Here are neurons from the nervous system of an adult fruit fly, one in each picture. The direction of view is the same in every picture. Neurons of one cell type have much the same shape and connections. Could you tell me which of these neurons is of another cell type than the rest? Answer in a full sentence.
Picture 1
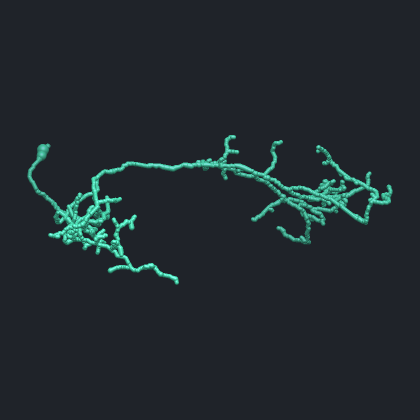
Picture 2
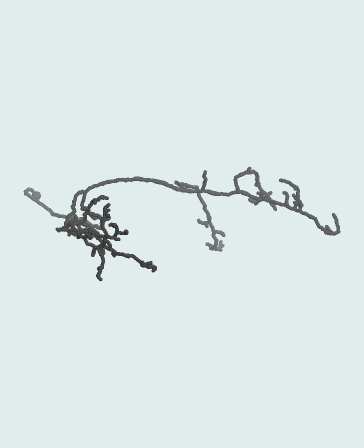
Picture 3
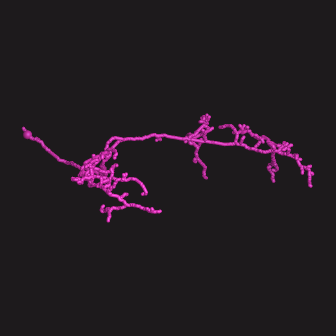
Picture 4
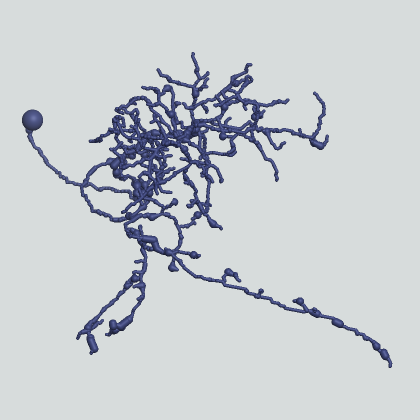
Picture 4 shows a neuron of another cell type.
